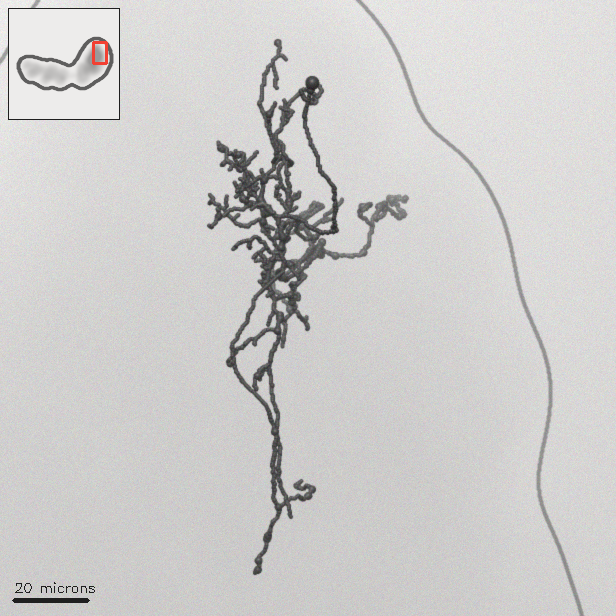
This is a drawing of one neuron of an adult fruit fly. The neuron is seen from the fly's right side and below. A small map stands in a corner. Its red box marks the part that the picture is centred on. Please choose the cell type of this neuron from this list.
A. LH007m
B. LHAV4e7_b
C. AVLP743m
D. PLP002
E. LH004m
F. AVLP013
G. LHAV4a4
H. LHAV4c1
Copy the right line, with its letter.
C. AVLP743m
